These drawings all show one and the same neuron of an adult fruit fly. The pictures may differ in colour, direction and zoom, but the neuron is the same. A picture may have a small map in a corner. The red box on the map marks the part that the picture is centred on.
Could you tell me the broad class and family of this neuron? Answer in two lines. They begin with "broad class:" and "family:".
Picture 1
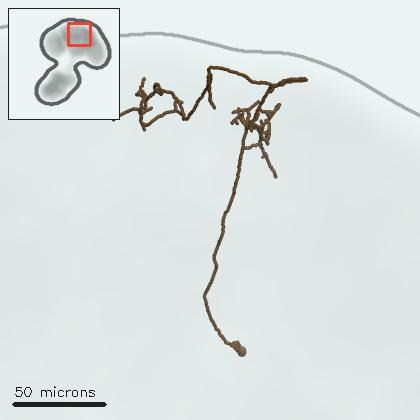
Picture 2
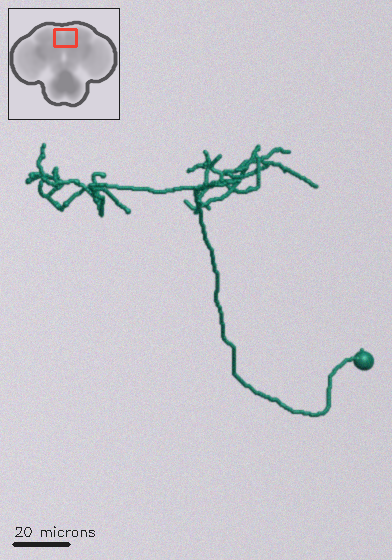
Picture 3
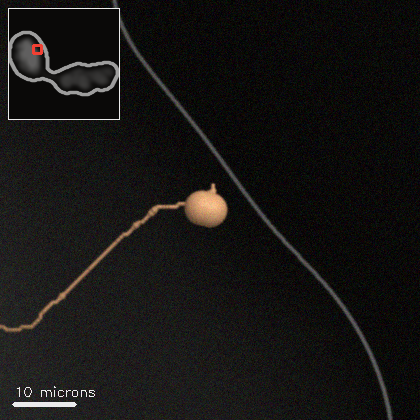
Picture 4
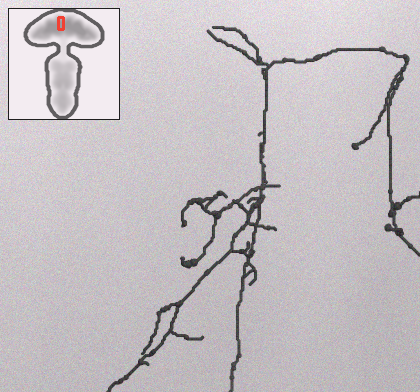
broad class: central-brain intrinsic neuron
family: hemilineage SMPp&v1_ventral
